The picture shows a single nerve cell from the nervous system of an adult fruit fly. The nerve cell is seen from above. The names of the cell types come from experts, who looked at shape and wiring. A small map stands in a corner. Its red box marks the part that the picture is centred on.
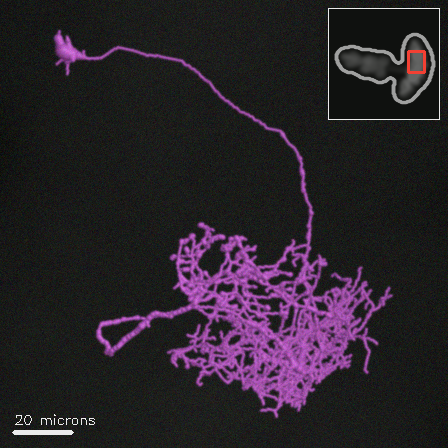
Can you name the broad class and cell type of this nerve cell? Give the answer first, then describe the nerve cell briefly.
This is a central-brain intrinsic neuron. It is of cell type SMP554. It is in the brain and does not reach the nerve cord. The cell body can be seen at the upper left of the picture. The picture shows dozens of branch ends.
